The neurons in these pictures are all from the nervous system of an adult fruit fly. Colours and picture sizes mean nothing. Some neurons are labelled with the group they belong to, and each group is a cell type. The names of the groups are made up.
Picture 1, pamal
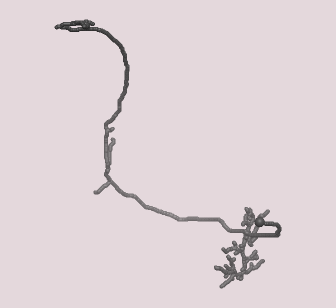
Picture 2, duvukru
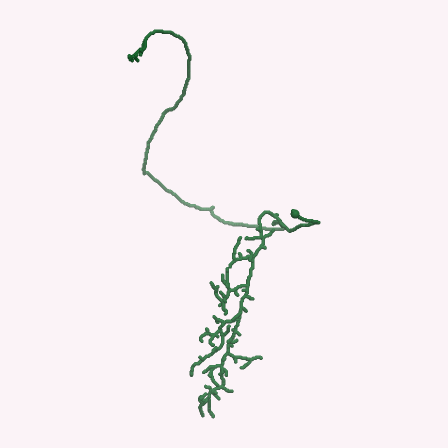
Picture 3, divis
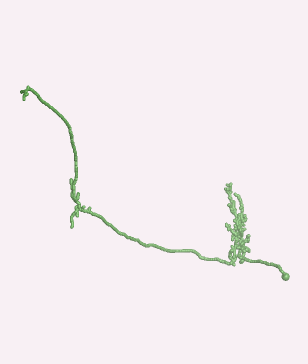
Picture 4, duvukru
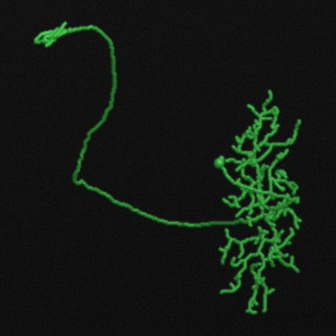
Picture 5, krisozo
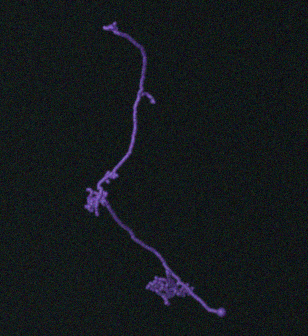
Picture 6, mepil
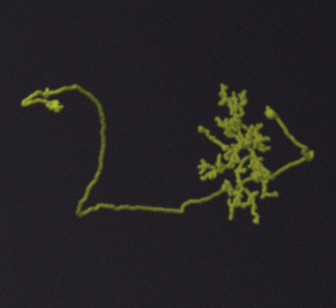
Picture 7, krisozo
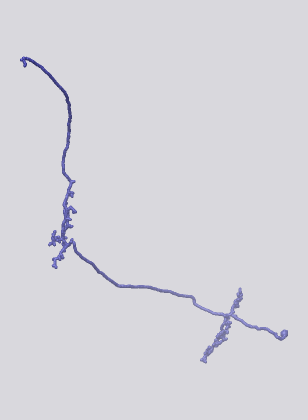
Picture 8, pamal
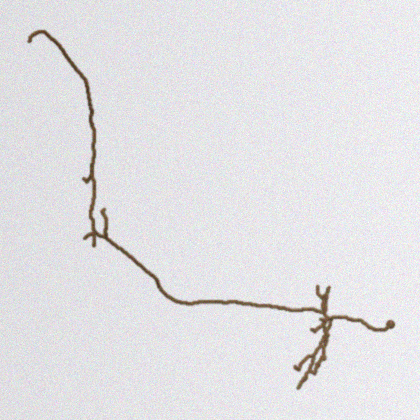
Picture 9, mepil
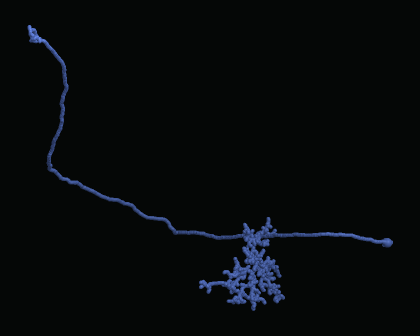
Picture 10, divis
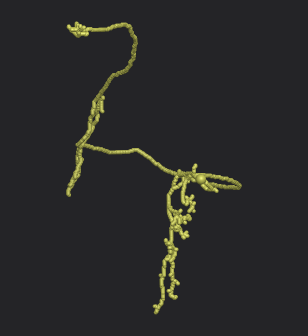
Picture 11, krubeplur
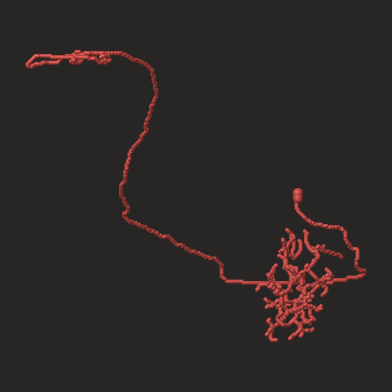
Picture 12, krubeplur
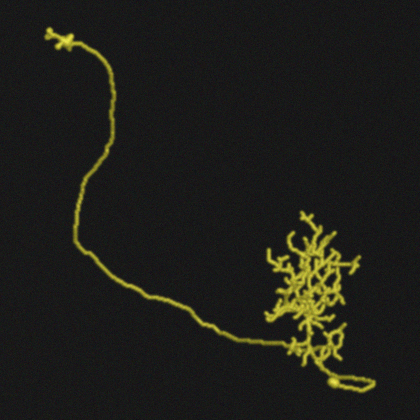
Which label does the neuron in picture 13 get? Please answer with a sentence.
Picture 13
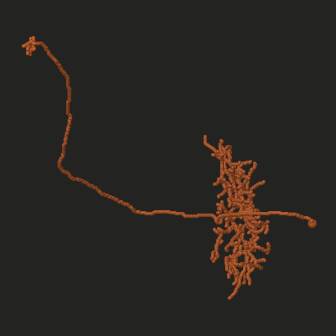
It belongs to duvukru.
